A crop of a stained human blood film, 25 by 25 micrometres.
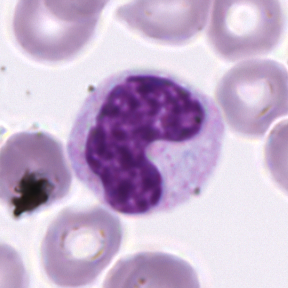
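Band neutrophil. Cell about 13 micrometres across. Nucleus bean-shaped, indentation facing lower right, filling about 60% of the cell's area. Nucleus placed toward the left; widest band of cytoplasm on the right. Cytoplasm pale pinkish-lilac, with fine, faint pink granules.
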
